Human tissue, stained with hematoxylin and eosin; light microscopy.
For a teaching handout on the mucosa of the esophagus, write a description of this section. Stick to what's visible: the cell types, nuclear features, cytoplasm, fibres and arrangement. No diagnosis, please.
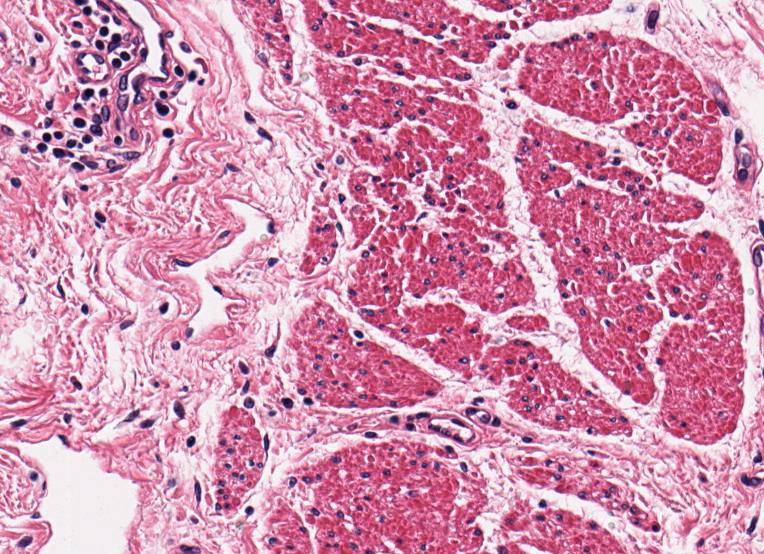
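Across the right two-thirds, smooth muscle bundles lie separate, cut in cross-section. Small, round, dark nuclei sit scattered through them, each in its cell, not along bundle edges. The left third is loose connective tissue: wavy pink collagen fibres with scattered elongated nuclei.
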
